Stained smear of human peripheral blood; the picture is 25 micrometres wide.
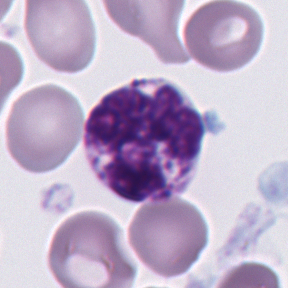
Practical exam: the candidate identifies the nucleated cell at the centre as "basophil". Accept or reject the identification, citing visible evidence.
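Take the cell as it lies: its outline is round and nearly smooth, and it measures about 11 micrometres across. Coarse dark purple granules fill most of it, lying over the nucleus as well as the cytoplasm, so the nuclear outline cannot be traced; no nucleolus is visible. A small platelet rests against its right edge.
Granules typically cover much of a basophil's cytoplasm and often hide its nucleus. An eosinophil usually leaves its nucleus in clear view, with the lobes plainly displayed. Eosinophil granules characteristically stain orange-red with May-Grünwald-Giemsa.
Here the hidden nucleus speaks for basophil and against eosinophil, and the dark purple granules also set the cell apart from an eosinophil. So, yes: basophil is the right name.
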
